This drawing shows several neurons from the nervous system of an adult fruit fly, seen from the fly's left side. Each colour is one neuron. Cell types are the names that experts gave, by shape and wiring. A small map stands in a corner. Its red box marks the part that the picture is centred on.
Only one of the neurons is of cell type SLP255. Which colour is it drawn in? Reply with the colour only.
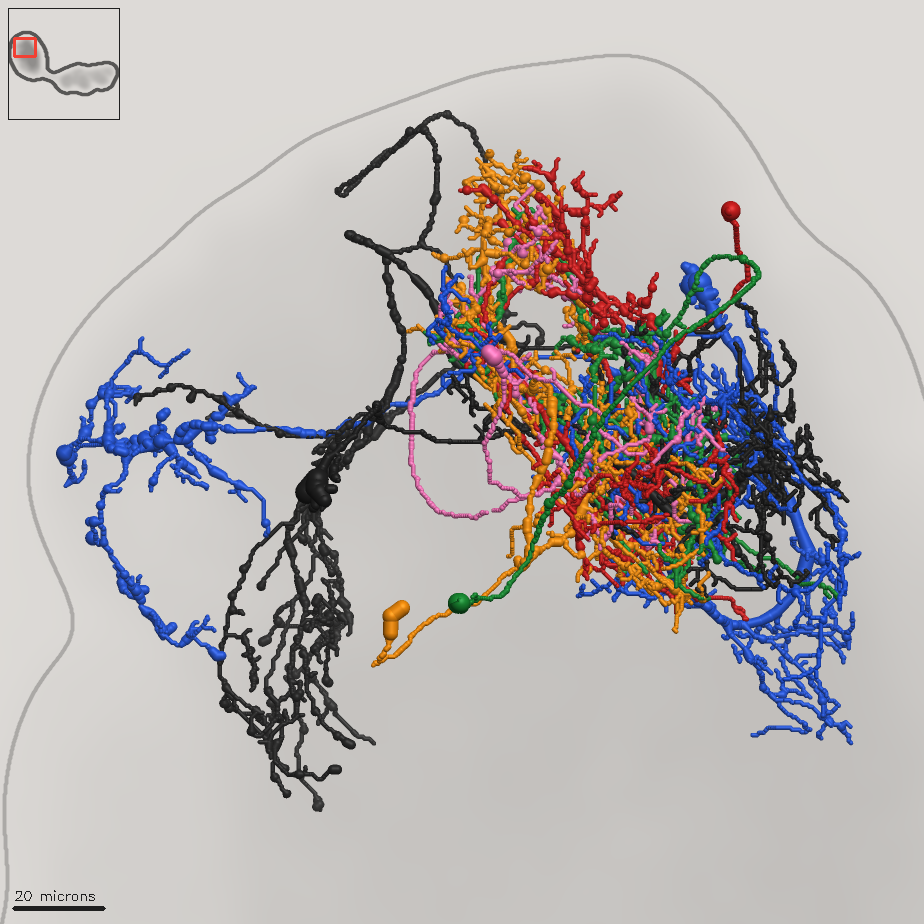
red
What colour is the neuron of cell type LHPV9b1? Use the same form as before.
blue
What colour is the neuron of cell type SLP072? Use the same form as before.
green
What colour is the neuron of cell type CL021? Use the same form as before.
black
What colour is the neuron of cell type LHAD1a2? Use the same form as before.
pink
